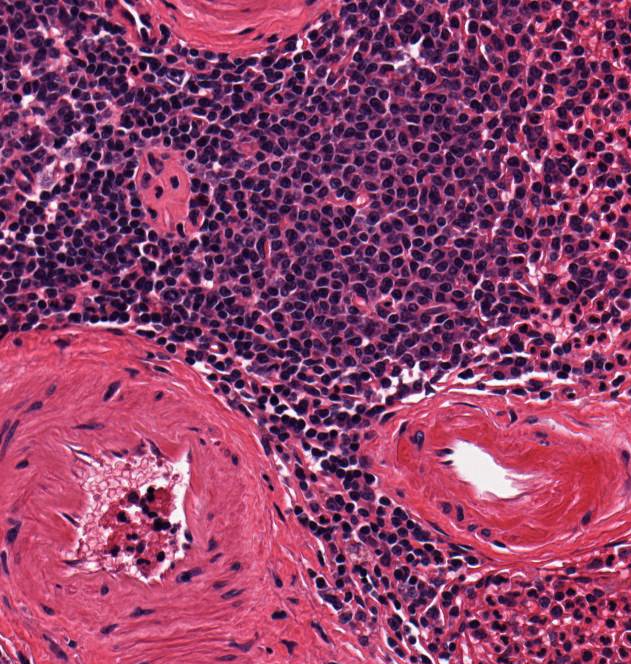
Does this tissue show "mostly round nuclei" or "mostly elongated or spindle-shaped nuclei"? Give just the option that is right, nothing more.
Mostly round nuclei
